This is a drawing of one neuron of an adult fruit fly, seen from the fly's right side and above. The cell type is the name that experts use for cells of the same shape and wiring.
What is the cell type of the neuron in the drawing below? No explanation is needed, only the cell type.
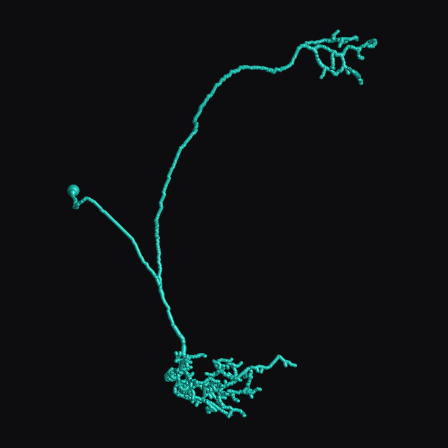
WED166_d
